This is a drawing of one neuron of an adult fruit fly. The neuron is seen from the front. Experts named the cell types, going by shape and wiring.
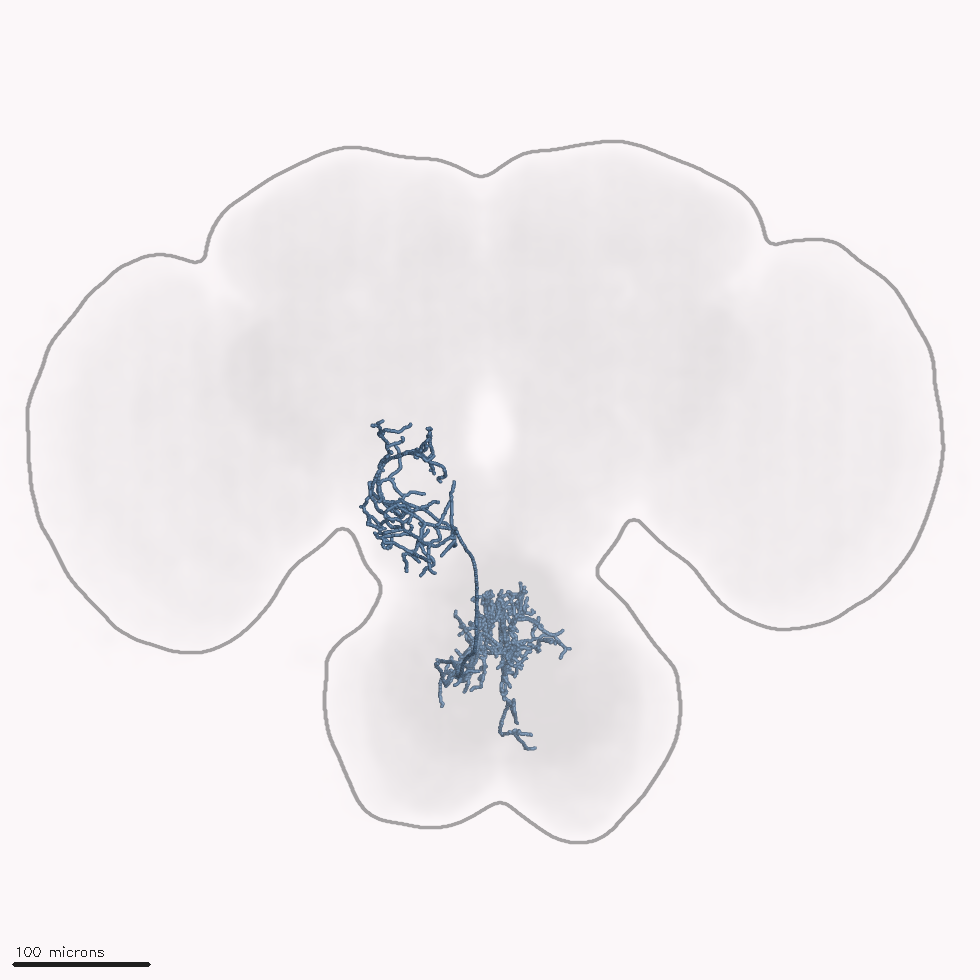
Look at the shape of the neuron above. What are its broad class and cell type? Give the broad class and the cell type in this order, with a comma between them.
ascending neuron, ANXXX068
